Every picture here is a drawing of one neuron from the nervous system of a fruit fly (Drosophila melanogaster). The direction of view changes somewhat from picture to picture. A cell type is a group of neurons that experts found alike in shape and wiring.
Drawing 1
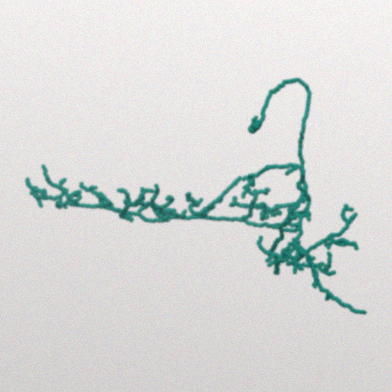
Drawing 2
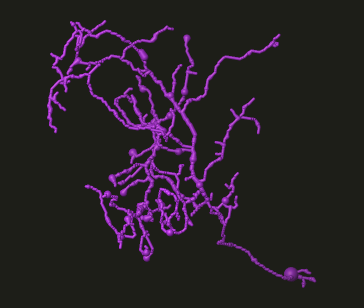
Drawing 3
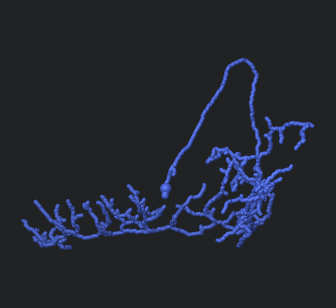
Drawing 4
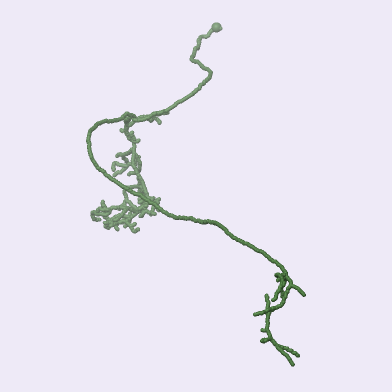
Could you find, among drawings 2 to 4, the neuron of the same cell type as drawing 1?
3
